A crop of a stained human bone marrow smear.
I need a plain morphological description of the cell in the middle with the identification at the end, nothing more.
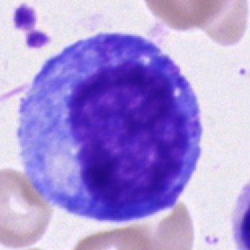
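Off-centre, the nucleus sits toward the right. Its chromatin is dark purple and clumped, with paler spaces between clumps. A paler cytoplasmic zone lies on the left, next to the nucleus, and a few small clear spots lie at the nucleus's upper right edge. This is a promyelocyte.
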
